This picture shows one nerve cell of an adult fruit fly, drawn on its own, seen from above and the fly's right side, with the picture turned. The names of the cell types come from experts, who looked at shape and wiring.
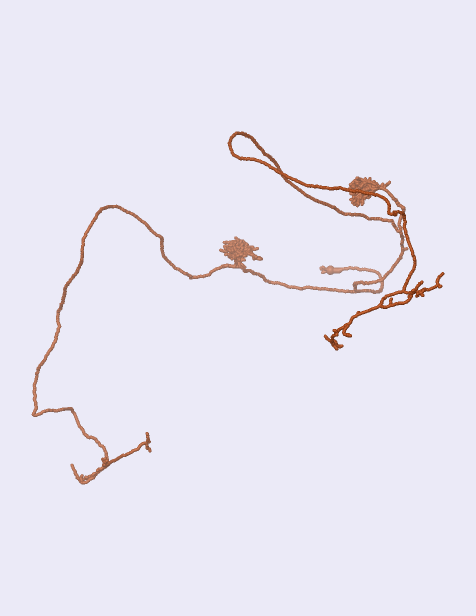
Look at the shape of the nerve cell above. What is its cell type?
VP1d_il2PN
